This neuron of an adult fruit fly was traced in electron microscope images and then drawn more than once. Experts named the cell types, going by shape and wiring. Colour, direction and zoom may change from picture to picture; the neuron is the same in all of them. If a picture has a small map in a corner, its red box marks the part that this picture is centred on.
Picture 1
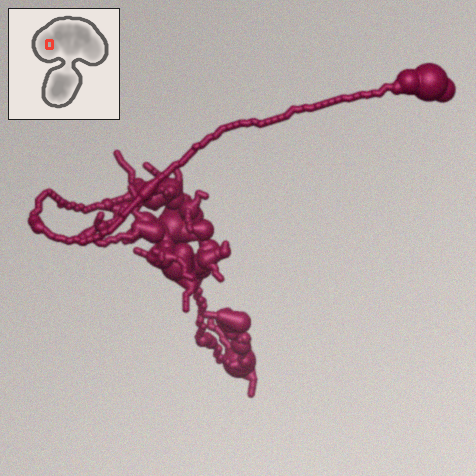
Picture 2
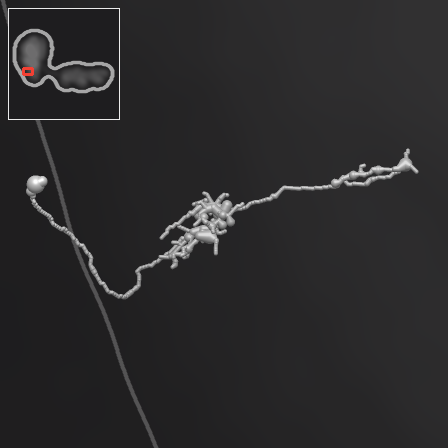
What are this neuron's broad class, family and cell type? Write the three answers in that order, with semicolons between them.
optic-lobe intrinsic neuron; Mi; Mi9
